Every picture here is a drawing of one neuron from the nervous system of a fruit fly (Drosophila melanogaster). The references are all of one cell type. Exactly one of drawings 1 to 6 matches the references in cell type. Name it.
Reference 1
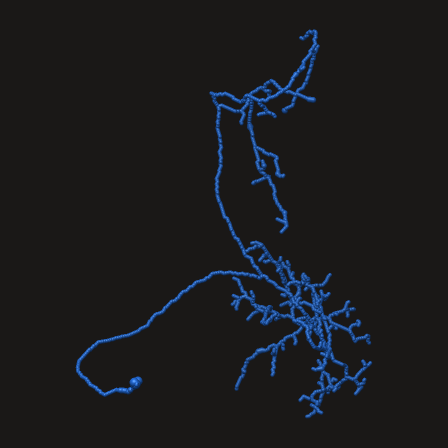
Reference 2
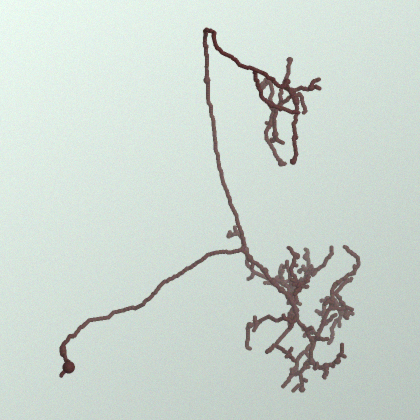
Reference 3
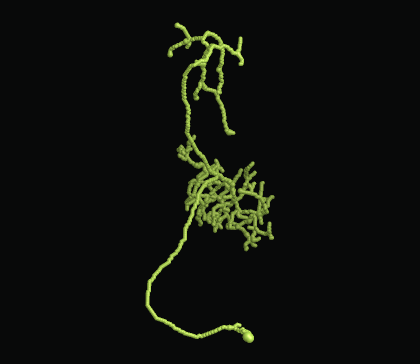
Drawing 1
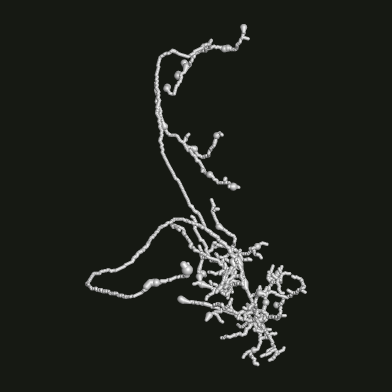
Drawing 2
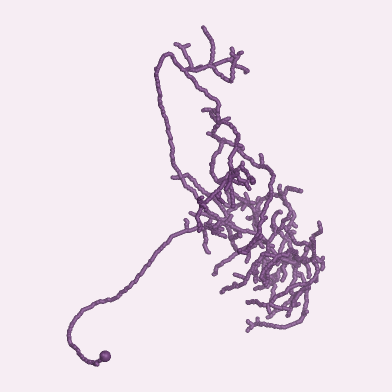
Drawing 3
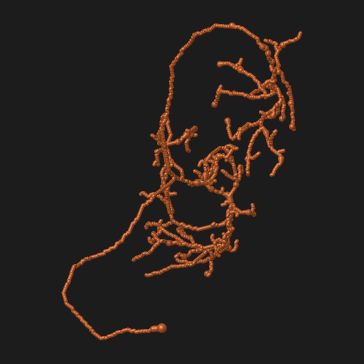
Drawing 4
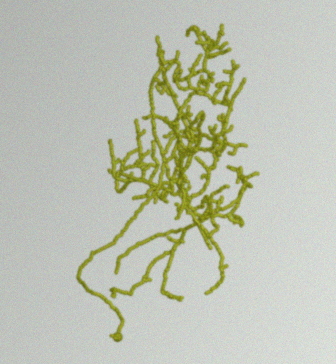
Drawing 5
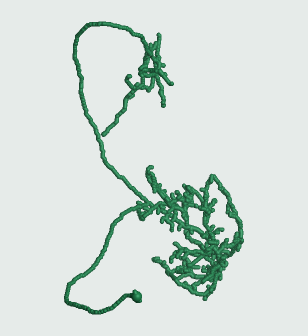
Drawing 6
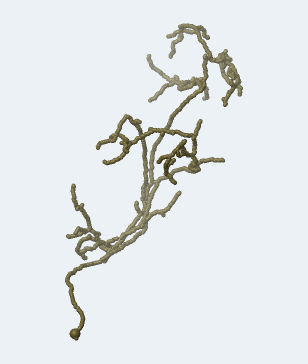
Drawing 1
